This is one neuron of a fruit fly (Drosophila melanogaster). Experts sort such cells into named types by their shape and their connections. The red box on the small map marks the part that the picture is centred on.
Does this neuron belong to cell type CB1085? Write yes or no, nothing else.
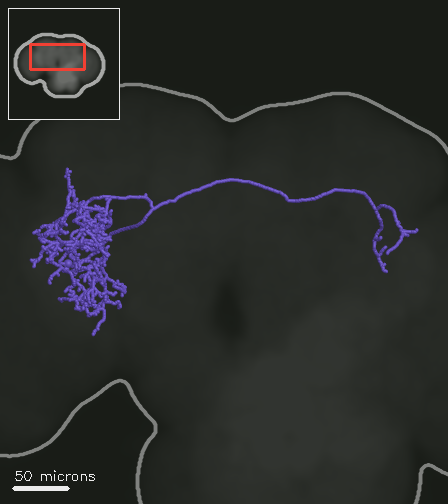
yes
